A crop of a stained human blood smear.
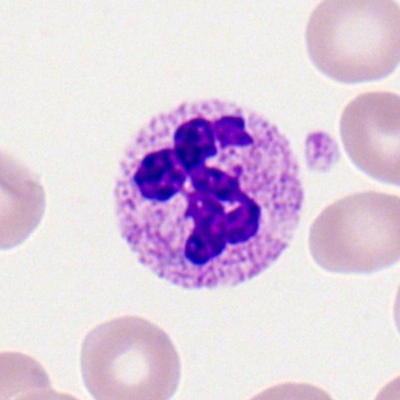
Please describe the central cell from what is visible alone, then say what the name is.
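A round, smooth outline encloses the cell. Its nucleus is divided into several separate lobes, with no nucleoli visible. Fine pinkish-purple granules are scattered evenly through the cytoplasm. It is a segmented neutrophil.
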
